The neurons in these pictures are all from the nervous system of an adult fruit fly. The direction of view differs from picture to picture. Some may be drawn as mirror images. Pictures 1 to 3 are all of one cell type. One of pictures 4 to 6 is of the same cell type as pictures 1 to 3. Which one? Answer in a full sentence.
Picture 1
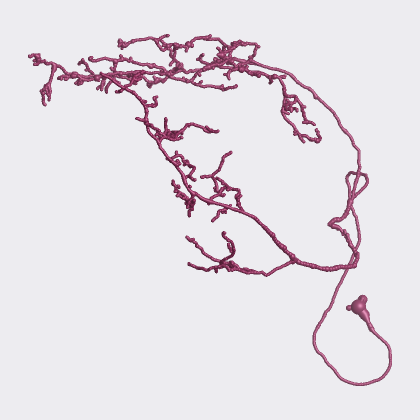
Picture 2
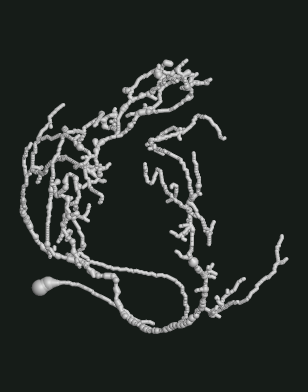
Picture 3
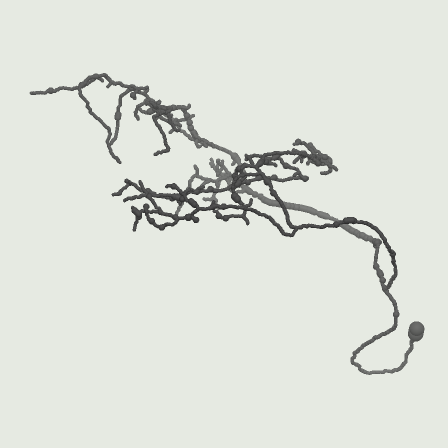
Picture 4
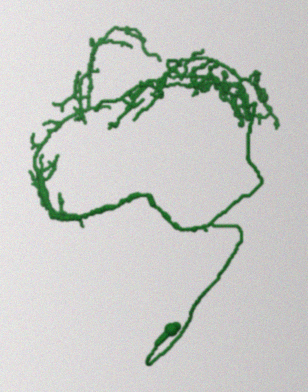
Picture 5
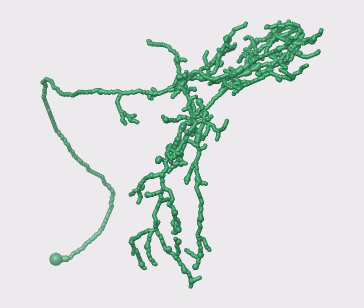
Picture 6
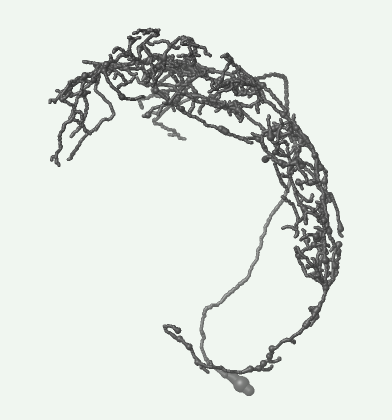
The neuron in picture 4 is of the same cell type.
